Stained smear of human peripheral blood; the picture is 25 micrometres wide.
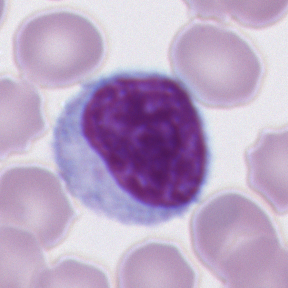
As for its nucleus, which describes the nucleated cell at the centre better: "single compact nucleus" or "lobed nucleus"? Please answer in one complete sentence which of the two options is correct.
In this cell, the nucleus forms one compact round, oval or kidney-shaped piece.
